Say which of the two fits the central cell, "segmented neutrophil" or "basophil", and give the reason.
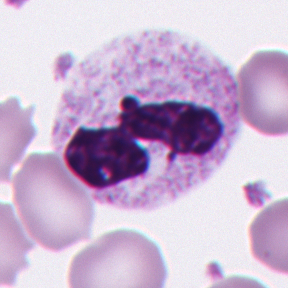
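This is a segmented neutrophil, not a basophil.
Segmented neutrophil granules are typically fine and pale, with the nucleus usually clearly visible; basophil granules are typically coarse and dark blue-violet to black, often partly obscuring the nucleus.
Here fine pinkish-violet granules fill the abundant, pale pink-lilac cytoplasm evenly, and the nucleus shows two large lobes joined by a broad connecting part.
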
